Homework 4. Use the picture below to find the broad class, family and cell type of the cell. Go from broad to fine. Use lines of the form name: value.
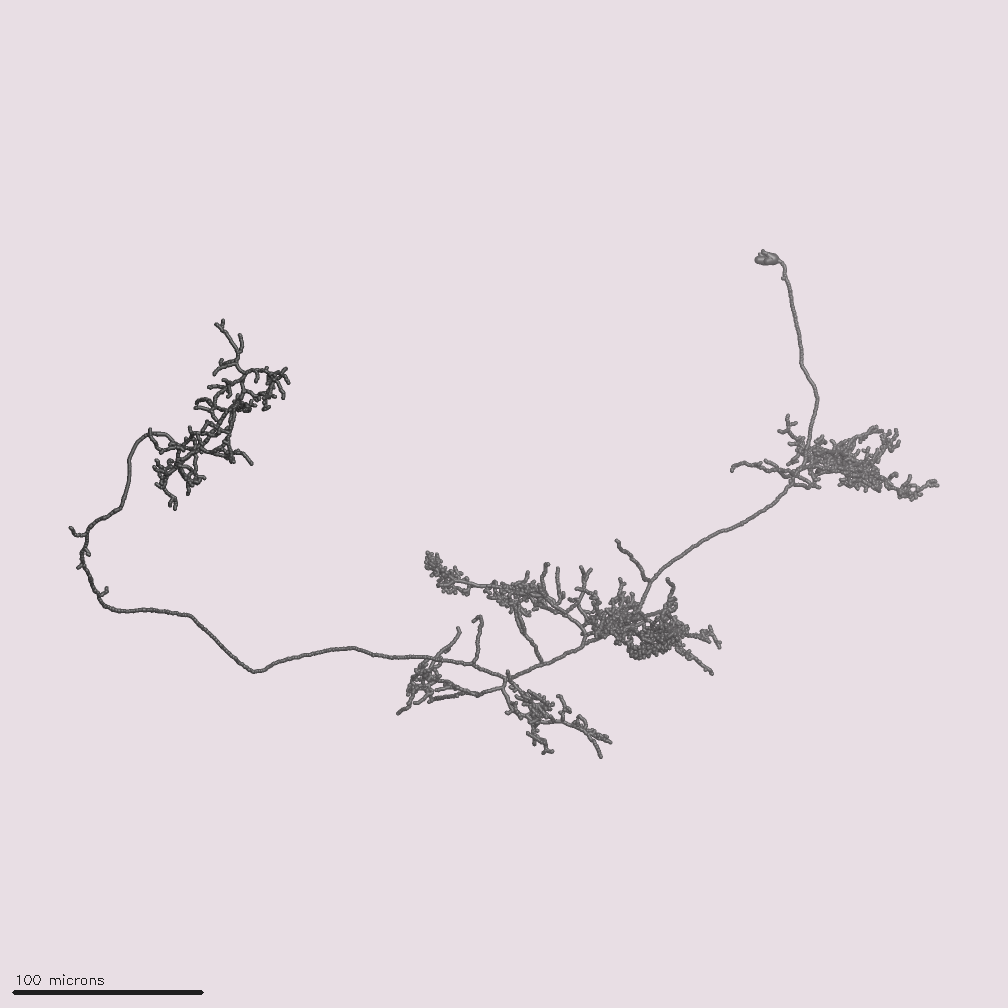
broad class: ascending neuron
family: hemilineage 05B
cell type: AN05B102a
